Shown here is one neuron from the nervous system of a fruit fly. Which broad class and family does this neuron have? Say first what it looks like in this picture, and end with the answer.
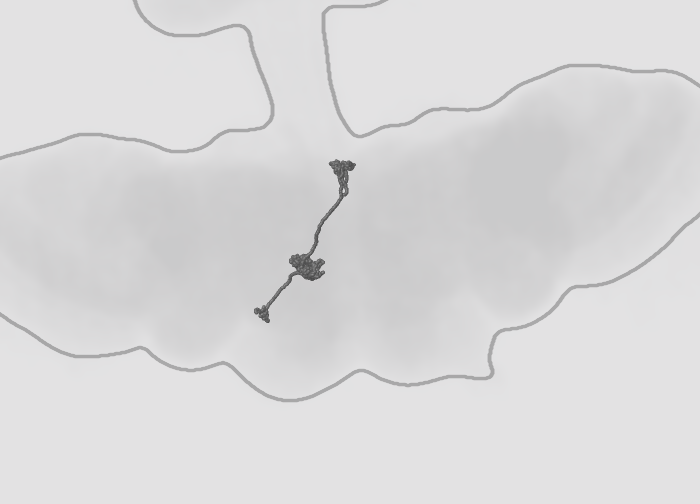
In this view it is taller than it is wide. It is a central-brain intrinsic neuron. Its family is called class CX.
